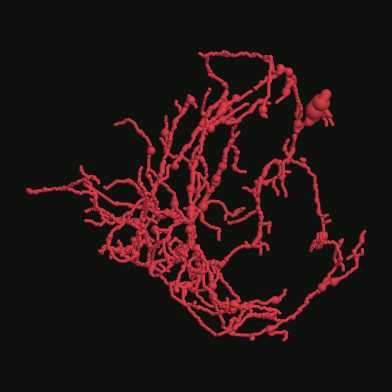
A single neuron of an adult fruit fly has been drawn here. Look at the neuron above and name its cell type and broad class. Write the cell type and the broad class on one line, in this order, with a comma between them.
INXXX326, nerve-cord intrinsic neuron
